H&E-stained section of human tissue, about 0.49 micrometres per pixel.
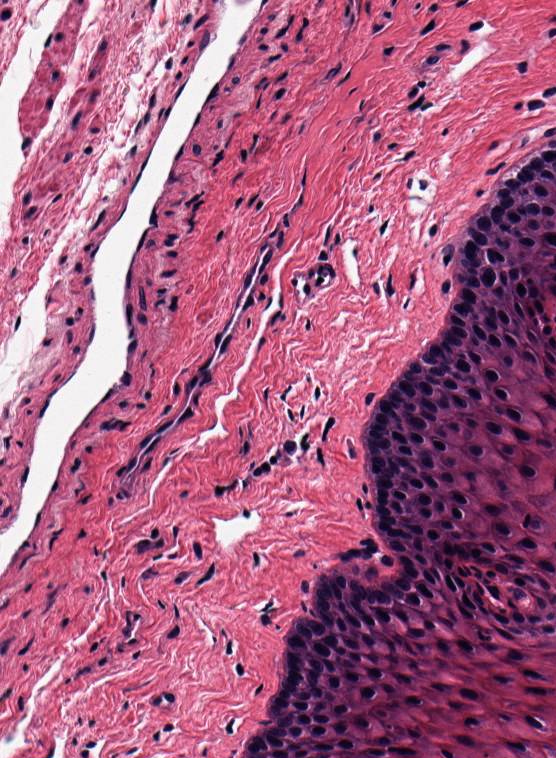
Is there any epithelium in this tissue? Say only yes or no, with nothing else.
Yes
